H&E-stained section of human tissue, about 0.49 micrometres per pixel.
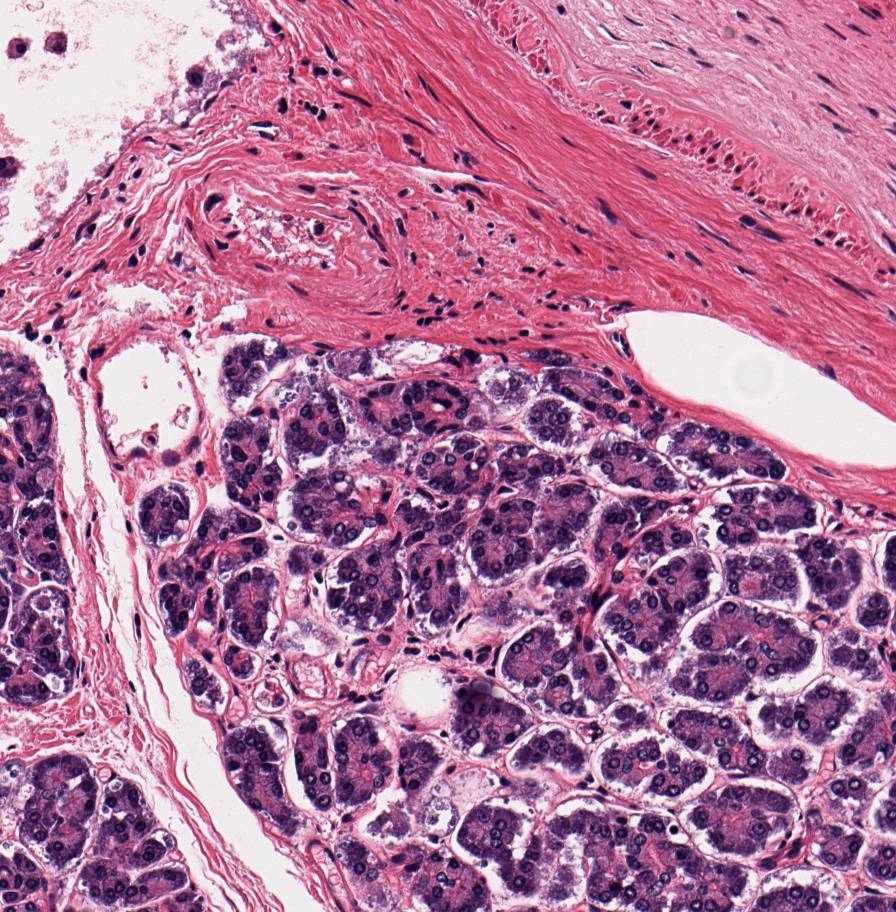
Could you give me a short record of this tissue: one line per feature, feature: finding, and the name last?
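Acinar nuclei: round, toward the outer edge of each acinus
Septum: narrow, pale connective tissue running down the left side
Second group of acini: at the lower left edge, set apart by the septum
Clefts: white shrinkage clefts between many acini and their stroma
Name: pancreas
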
